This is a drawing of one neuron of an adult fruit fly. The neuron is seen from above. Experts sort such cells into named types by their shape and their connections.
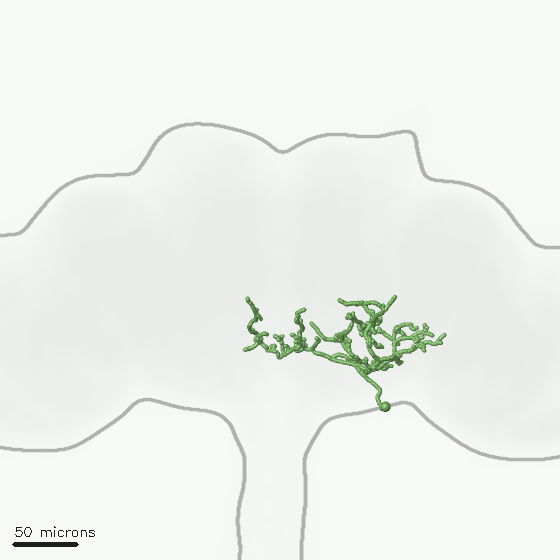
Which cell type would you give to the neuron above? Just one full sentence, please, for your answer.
So far as cell type goes, this neuron is CB2896.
